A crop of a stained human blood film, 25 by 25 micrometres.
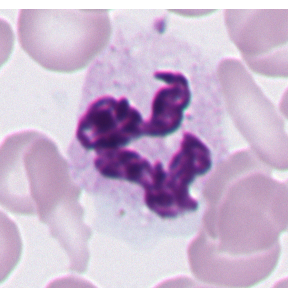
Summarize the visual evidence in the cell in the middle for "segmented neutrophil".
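Answer: the nucleus agrees with a segmented neutrophil, being split into more than two lobes joined by narrow strands.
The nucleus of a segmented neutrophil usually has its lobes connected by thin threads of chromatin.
Its chromatin is dark purple and coarsely clumped. The cytoplasm is plentiful and pale pinkish-grey. The cell outline is irregular and somewhat taller than it is wide.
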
